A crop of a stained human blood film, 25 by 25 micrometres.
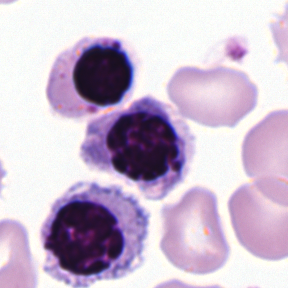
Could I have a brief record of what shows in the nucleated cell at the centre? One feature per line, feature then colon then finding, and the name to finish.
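Nucleus: off-centre, toward the right
Chromatin: coarse, clumped, dark purple with paler gaps
Cytoplasm: pale greyish-blue, widest left of the nucleus
Border: small ragged projections, not a clean edge
Cell type: normoblast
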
